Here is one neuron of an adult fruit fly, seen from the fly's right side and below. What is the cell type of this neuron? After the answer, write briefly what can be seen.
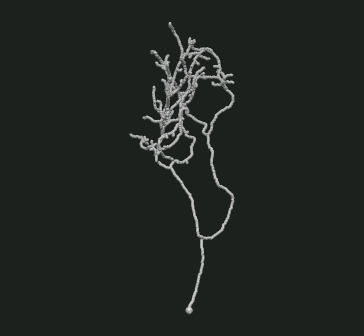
It is of cell type LHAV1f1. Its broad class is central-brain intrinsic neuron. The cell body can be seen at the bottom of the picture. In this view it is more than twice as tall as it is wide.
